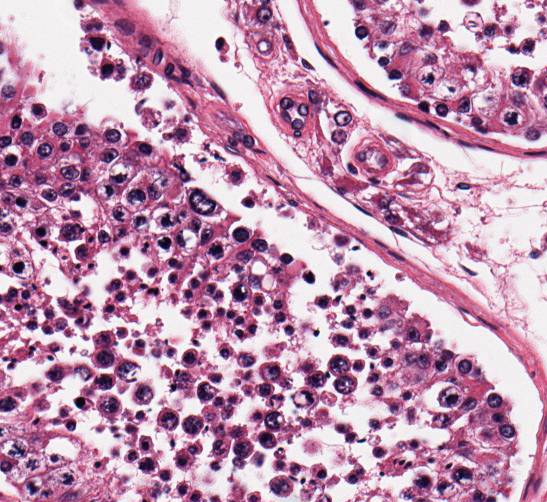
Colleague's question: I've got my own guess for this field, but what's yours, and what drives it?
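Mainly a seminiferous tubule, the large one at lower left. Its thick, many-layered epithelium of rounded cells fills most of the interior.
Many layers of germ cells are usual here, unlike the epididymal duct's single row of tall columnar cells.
A thin wall with flattened, elongated dark nuclei bounds each tubule. There's no open lumen, just loosely spread cells with clear gaps.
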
